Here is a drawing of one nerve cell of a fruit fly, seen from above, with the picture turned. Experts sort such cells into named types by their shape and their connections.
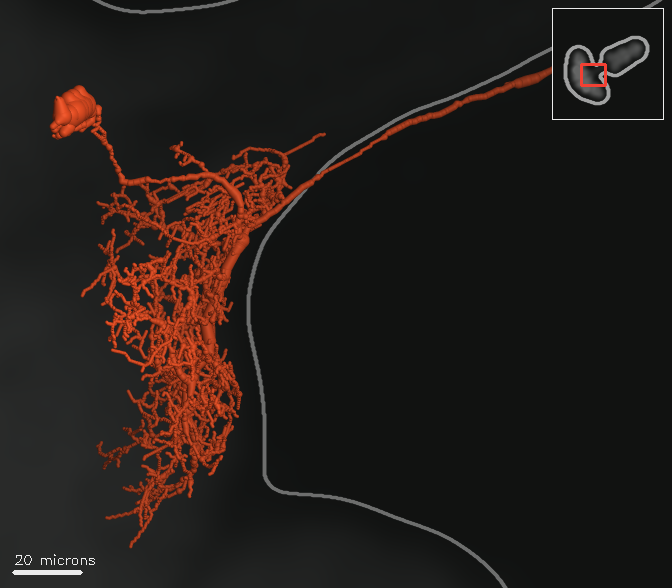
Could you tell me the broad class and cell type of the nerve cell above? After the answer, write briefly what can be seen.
Its broad class is motor neuron of the brain. The cell type is GNG641. By the scale bar it is about 170 microns wide in this view. The picture shows more than a hundred branch ends.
